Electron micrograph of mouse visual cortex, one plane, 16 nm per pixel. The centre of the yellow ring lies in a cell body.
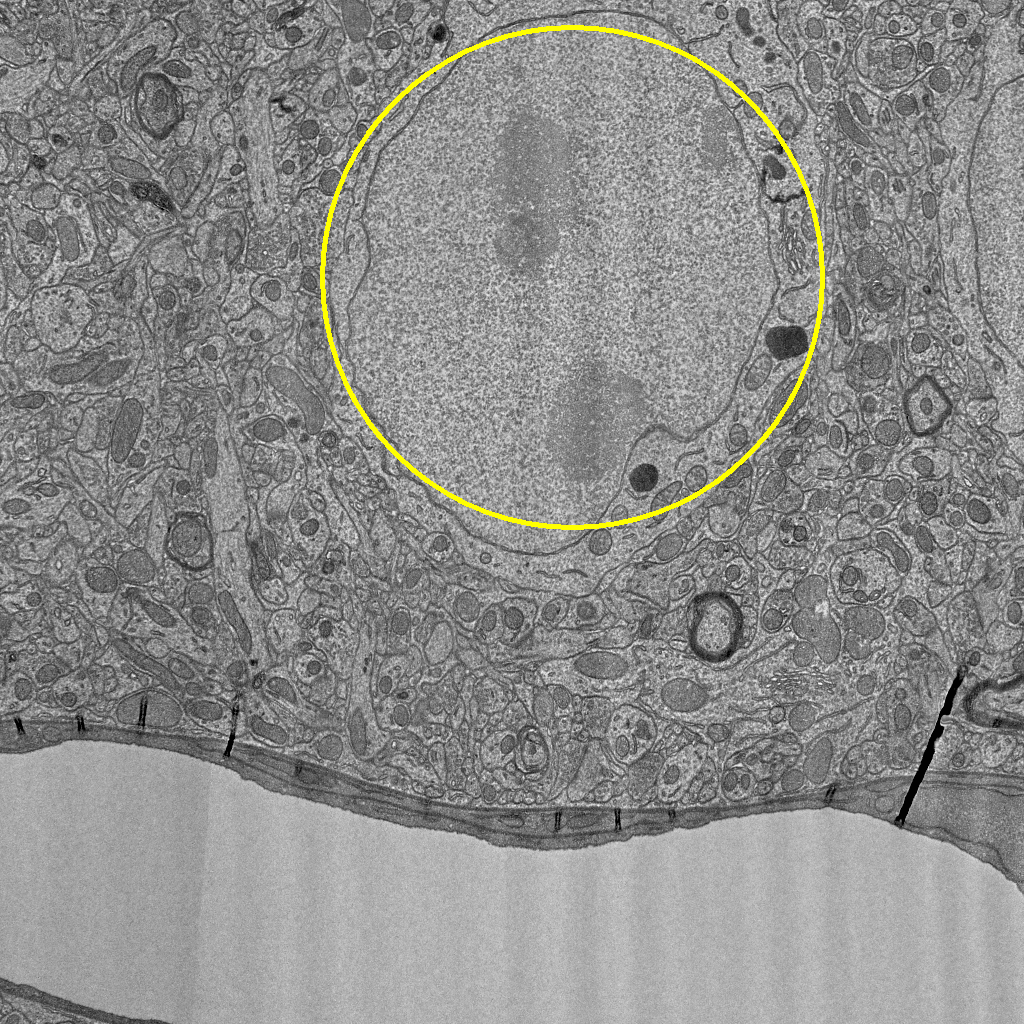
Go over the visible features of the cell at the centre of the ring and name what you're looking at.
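The chromatin is pale and finely even, with no dense clumps lining the envelope. Several faint, blurred, slightly darker patches lie in it, not one sharp dark nucleolus. A small cluster of stacked membranes sits in the cytoplasm right of the nucleus. It is an excitatory neuron.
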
